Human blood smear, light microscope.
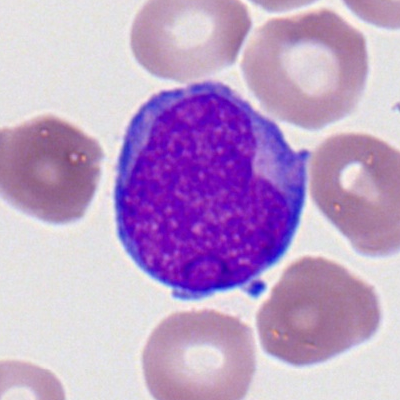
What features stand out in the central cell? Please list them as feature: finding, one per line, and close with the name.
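Shape: roughly round outline
Nucleus: fills most of the cell
Cytoplasm: deep blue
Lower edge: small dark blue bleb
Name: myeloblast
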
